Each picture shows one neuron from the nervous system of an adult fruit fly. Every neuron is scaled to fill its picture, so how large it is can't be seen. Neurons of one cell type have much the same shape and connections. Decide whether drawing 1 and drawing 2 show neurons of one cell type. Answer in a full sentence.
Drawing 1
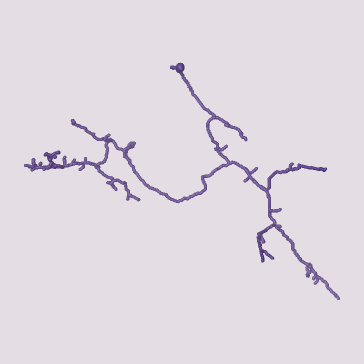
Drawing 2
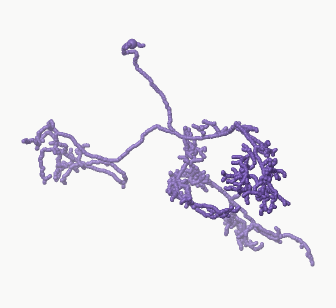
They are of different cell types.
